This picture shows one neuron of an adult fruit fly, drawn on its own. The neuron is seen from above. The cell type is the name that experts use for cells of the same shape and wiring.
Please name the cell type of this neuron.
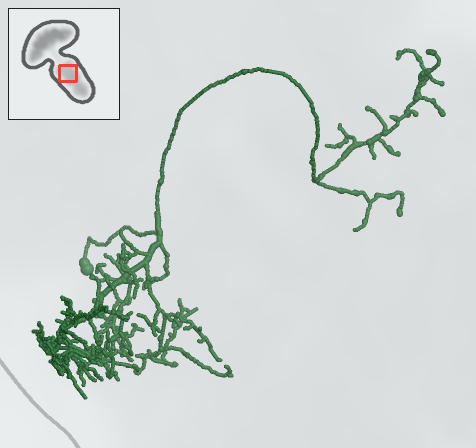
IN06B078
